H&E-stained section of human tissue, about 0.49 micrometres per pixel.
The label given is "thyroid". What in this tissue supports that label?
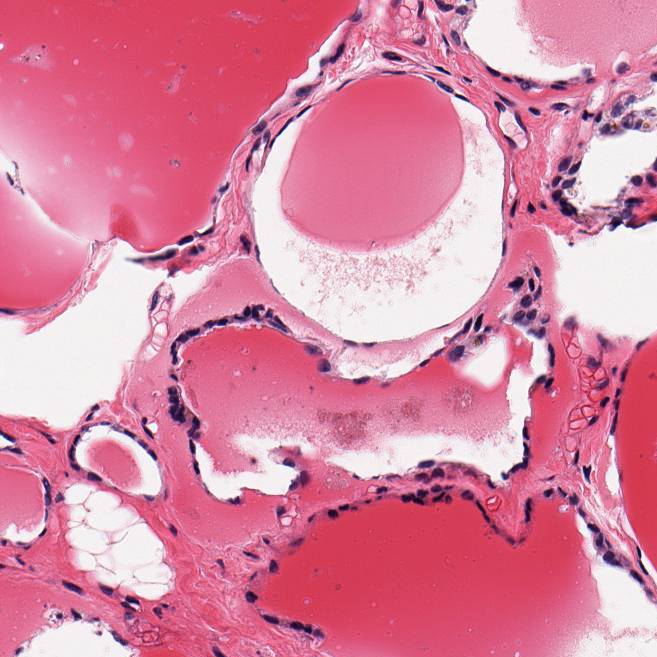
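Look first at the large closed spaces filling the field, some rounded and some irregular, with only thin strands of tissue between them.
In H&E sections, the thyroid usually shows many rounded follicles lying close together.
So the crowding fits, though the irregular outlines of some spaces are less typical. Each space holds homogeneous, deeply pink colloid. Now follow a wall: it is lined by a single layer of cells.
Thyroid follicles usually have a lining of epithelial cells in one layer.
That single layer matches. Here, though, the lining cells are flattened, with small, dark, elongated nuclei lying parallel to the wall.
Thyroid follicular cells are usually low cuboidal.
That flattening is what does not go with the usual picture.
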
